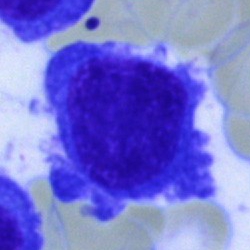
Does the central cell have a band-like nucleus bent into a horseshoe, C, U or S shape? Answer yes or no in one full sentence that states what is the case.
No, a compact round or oval mass, not a curved band, makes up the nucleus.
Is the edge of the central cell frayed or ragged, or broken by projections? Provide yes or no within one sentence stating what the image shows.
Yes, projections, blebs or tags, or a frayed edge, mark the outline of the cell.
